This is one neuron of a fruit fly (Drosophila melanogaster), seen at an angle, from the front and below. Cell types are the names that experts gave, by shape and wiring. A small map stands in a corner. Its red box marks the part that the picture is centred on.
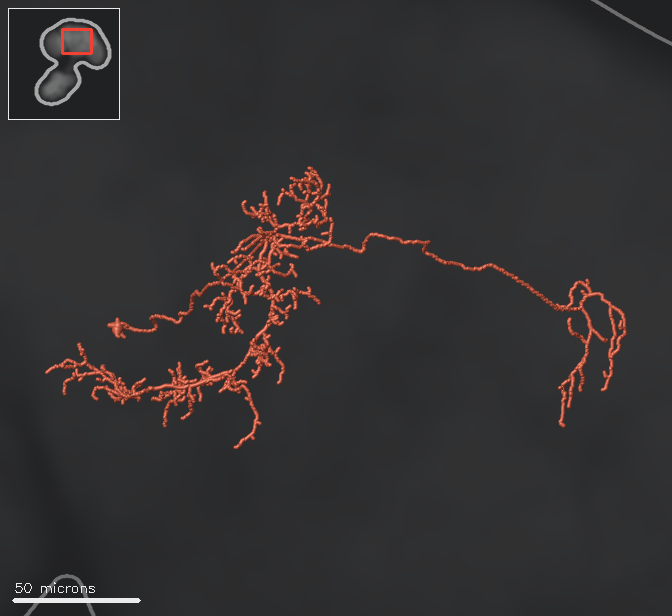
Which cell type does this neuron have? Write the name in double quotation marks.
"LAL194"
